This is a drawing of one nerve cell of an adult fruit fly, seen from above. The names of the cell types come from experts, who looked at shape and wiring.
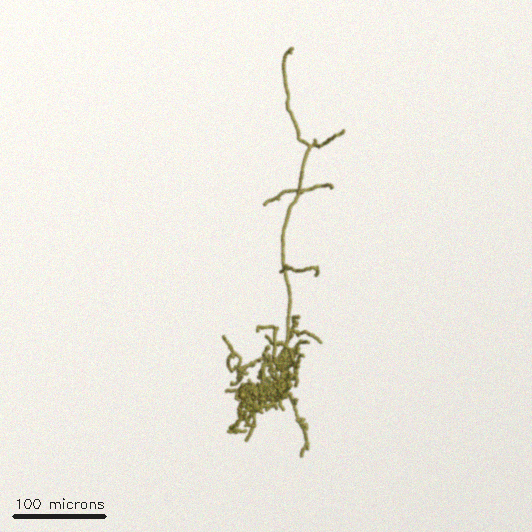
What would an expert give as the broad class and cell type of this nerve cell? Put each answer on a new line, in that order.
nerve-cord intrinsic neuron
INXXX224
